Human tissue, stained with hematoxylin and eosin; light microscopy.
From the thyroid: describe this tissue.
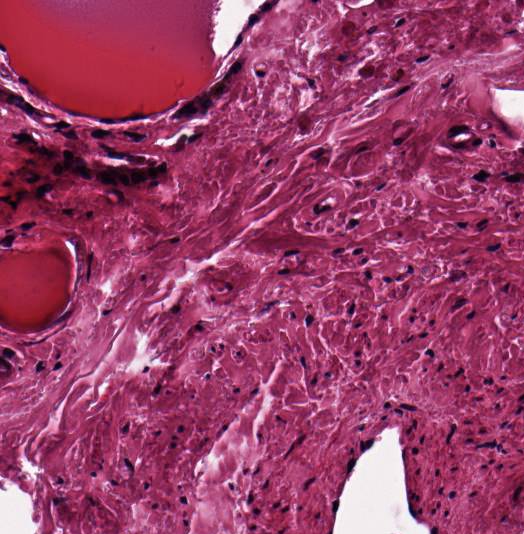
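Background first: most of the field is pink fibrous tissue with wavy strands. Next, two rounded spaces at the left side hold homogeneous red material; the larger sits at the upper left corner. Lining those spaces is a thin layer of flattened cells with elongated nuclei.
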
